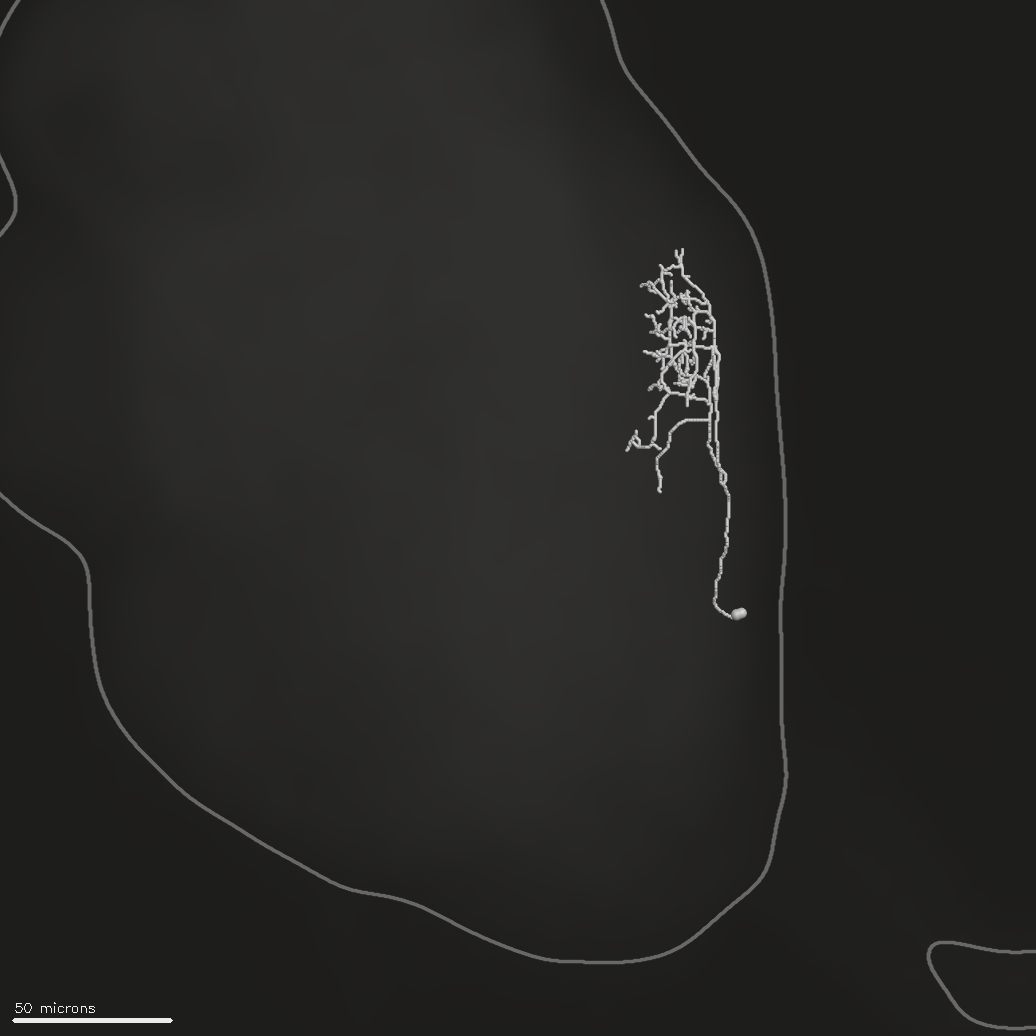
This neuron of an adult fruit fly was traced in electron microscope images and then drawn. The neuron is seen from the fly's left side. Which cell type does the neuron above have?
LPi2d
